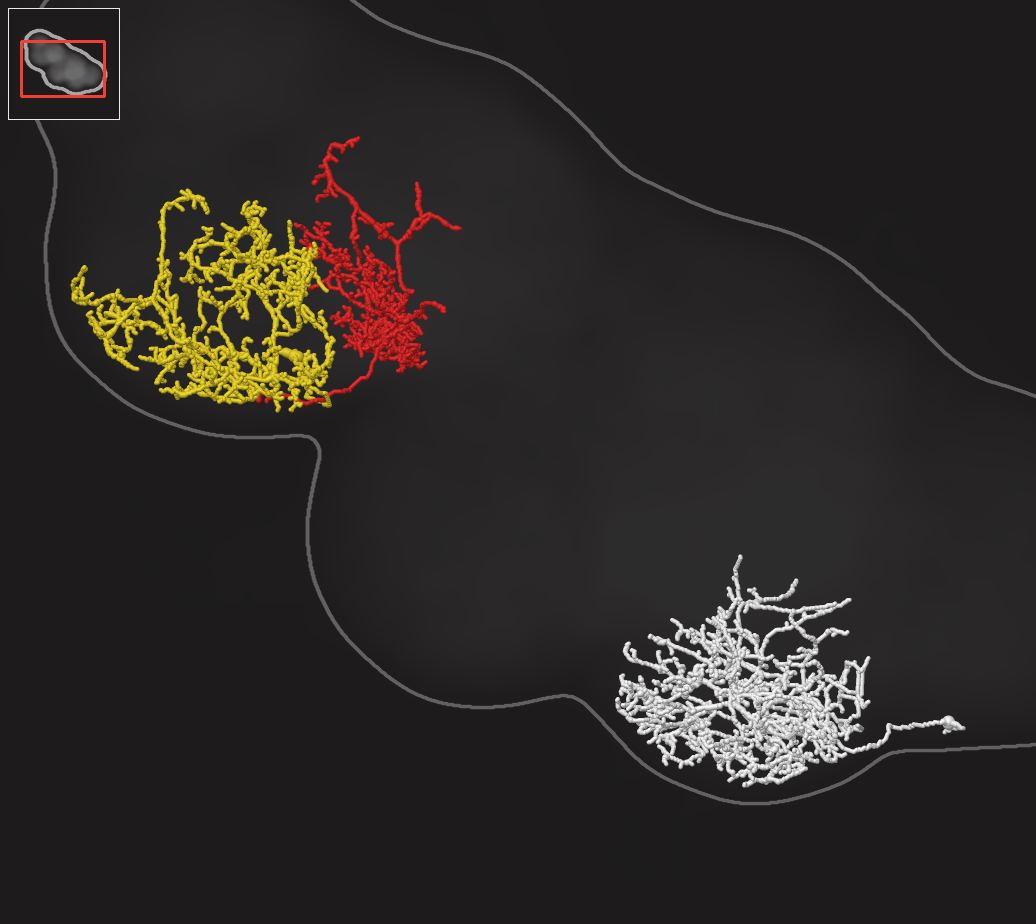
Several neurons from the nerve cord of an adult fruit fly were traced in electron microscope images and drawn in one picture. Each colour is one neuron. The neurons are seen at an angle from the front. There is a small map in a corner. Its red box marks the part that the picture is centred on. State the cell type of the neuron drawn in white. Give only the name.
IN13B021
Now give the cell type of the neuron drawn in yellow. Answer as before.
IN13B026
